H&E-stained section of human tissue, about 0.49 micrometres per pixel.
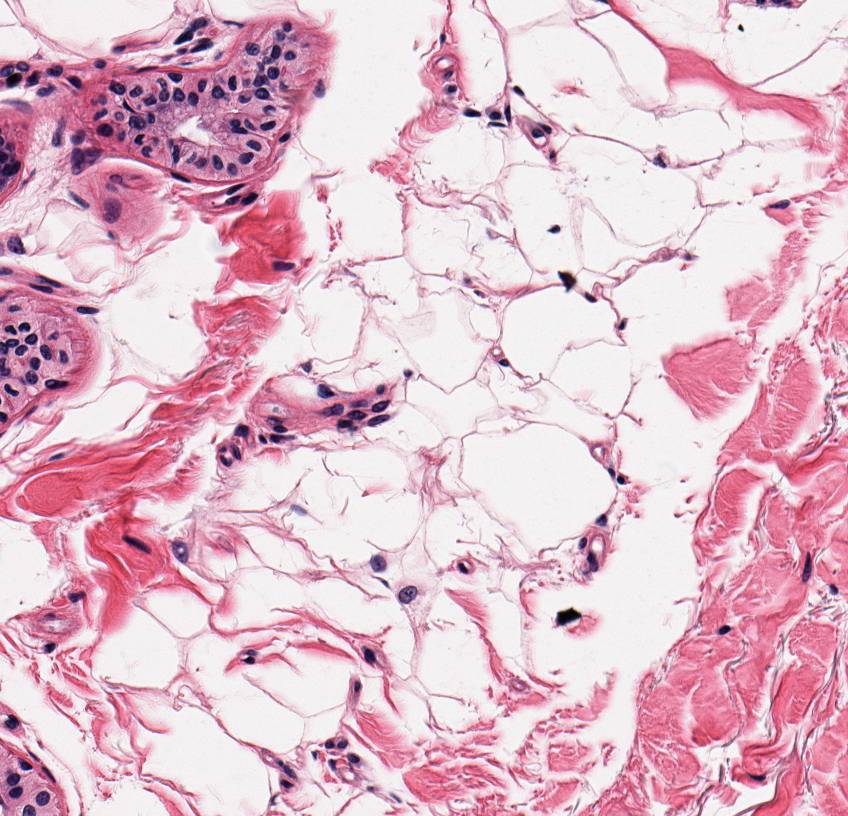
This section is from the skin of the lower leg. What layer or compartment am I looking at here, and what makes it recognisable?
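This is fat. Notice the centre, filled with large empty polygonal spaces bounded by thin membranes, their few small nuclei flattened at the edges.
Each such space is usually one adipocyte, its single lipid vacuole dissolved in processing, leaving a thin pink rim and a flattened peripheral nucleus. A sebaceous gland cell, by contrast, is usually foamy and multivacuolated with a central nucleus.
At the right edge lie closely packed, strongly eosinophilic blocky bundles with sparse nuclei; left of centre, a small elongated profile holding a cluster of dark nuclei sits within the fatty septa.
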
